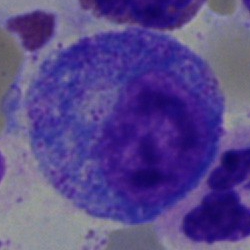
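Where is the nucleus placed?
Off-centre, toward the right side of the cell.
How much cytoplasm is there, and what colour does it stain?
It is abundant and stains blue, with purple granules scattered through it.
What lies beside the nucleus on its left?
A paler zone of cytoplasm.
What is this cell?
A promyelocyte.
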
